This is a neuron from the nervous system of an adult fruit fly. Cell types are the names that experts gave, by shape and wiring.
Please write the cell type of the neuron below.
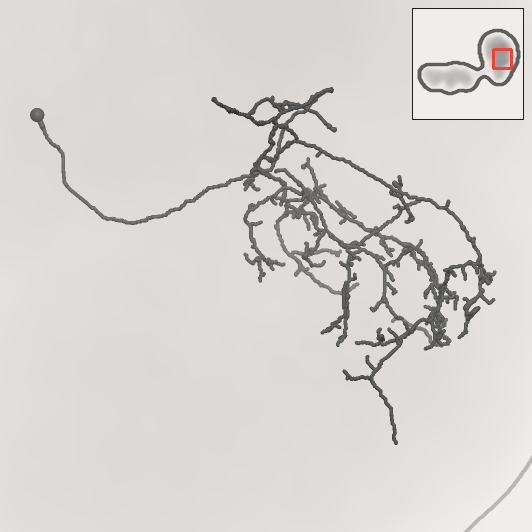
AVLP526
